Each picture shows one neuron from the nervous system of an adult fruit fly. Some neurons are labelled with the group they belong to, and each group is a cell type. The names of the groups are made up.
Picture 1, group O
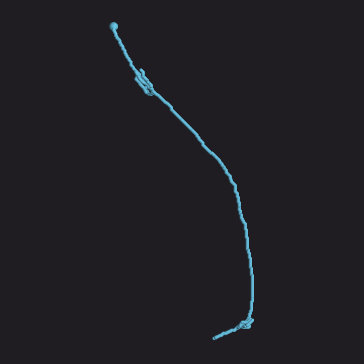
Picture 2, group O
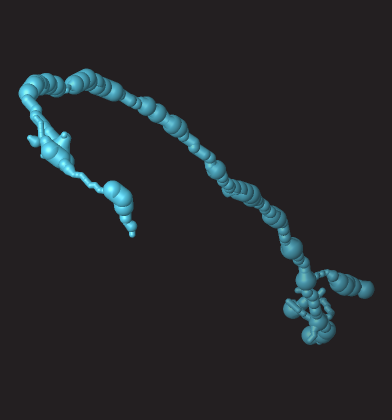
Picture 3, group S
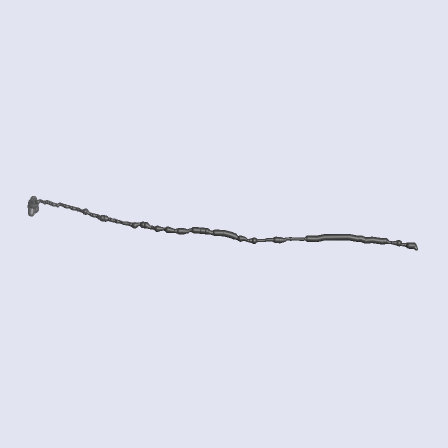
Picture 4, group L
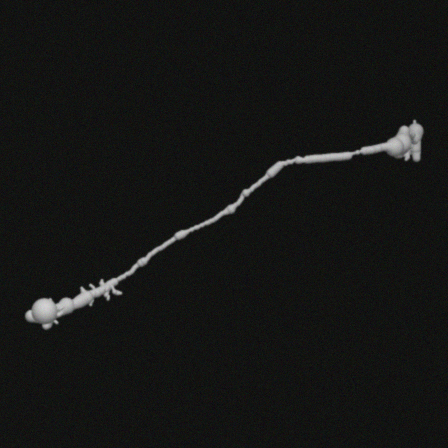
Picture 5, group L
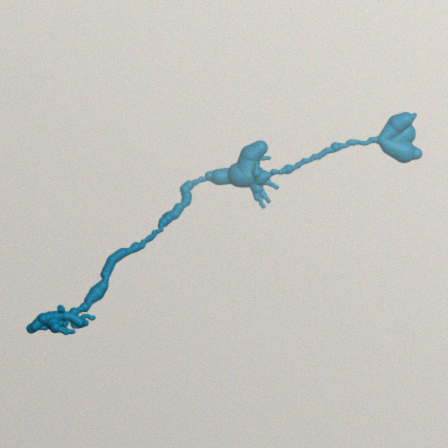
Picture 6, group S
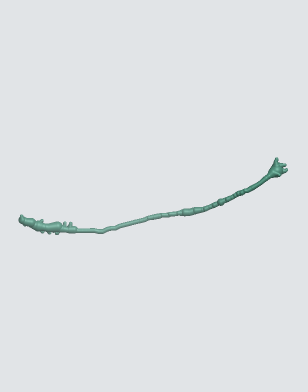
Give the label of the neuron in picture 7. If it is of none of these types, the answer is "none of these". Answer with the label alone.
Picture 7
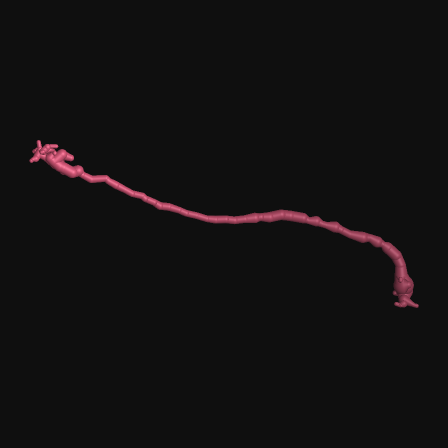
group S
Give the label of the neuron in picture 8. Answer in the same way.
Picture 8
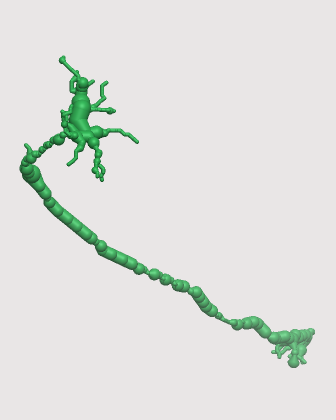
none of these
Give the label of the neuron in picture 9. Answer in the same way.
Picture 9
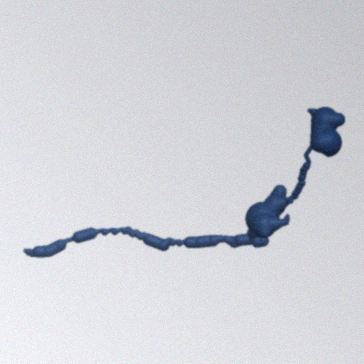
group L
